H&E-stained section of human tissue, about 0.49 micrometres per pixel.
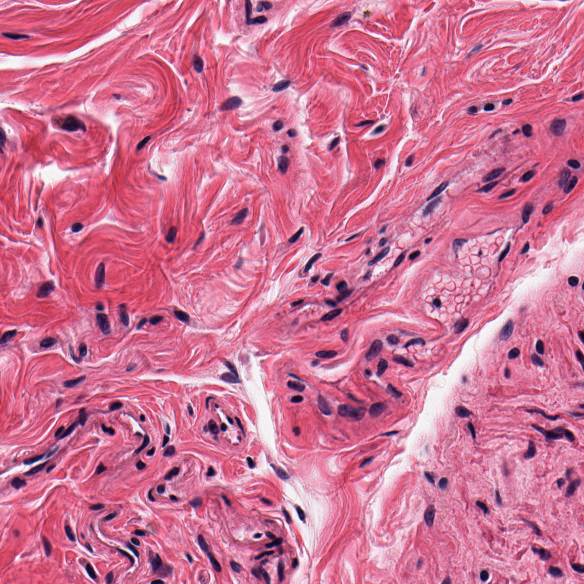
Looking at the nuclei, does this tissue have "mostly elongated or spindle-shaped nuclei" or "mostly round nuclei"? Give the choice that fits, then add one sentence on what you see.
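Mostly elongated or spindle-shaped nuclei. The nuclei scattered among the fibres are mostly dark, slender and spindle-shaped.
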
